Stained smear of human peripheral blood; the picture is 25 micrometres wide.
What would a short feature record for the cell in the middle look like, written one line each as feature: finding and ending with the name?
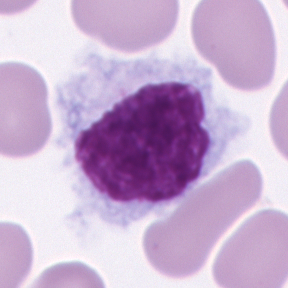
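Size: cell about 15 micrometres across
Nucleus: single irregular, roughly oval mass, no separate lobes, about 12 by 10 micrometres
Chromatin: dark purple, coarsely clumped, paler streaks between clumps
Cytoplasm: pale greyish blue, fine lilac specks scattered through
Name: hairy cell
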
